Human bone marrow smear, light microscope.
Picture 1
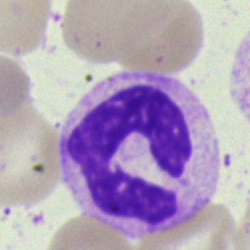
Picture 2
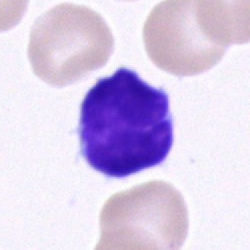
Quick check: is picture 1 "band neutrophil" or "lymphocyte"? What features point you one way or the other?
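The band neutrophil is in picture 1, the lymphocyte in picture 2. The band neutrophil has a thick curved nucleus shaped like a C or horseshoe, opening to the right, whereas the lymphocyte's nucleus fills almost the whole cell.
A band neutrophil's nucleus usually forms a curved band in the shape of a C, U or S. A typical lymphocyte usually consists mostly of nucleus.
The lymphocyte's nucleus stains deep purple throughout. The band neutrophil has a round, smooth outline, while the lymphocyte's is slightly angular rather than smoothly round. Neither cell shows nucleoli. No granules are visible in the lymphocyte.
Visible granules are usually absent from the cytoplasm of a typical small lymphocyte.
The band neutrophil's cytoplasm contains no vacuoles, and red cells press against it at its top and bottom edges.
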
